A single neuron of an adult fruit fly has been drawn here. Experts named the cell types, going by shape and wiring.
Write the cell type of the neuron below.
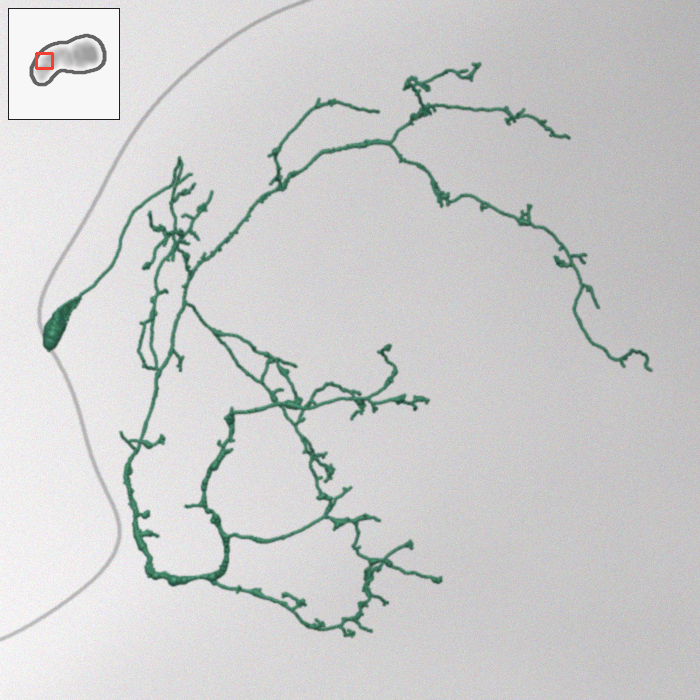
IN13A036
